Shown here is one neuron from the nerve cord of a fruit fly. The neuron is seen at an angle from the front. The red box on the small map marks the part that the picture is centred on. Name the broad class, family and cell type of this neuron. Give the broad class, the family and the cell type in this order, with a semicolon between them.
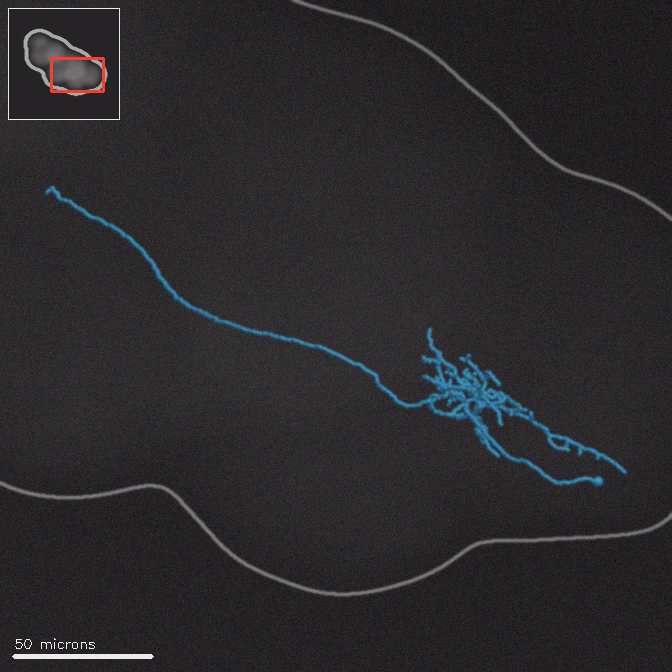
nerve-cord intrinsic neuron; hemilineage 10B; IN10B059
